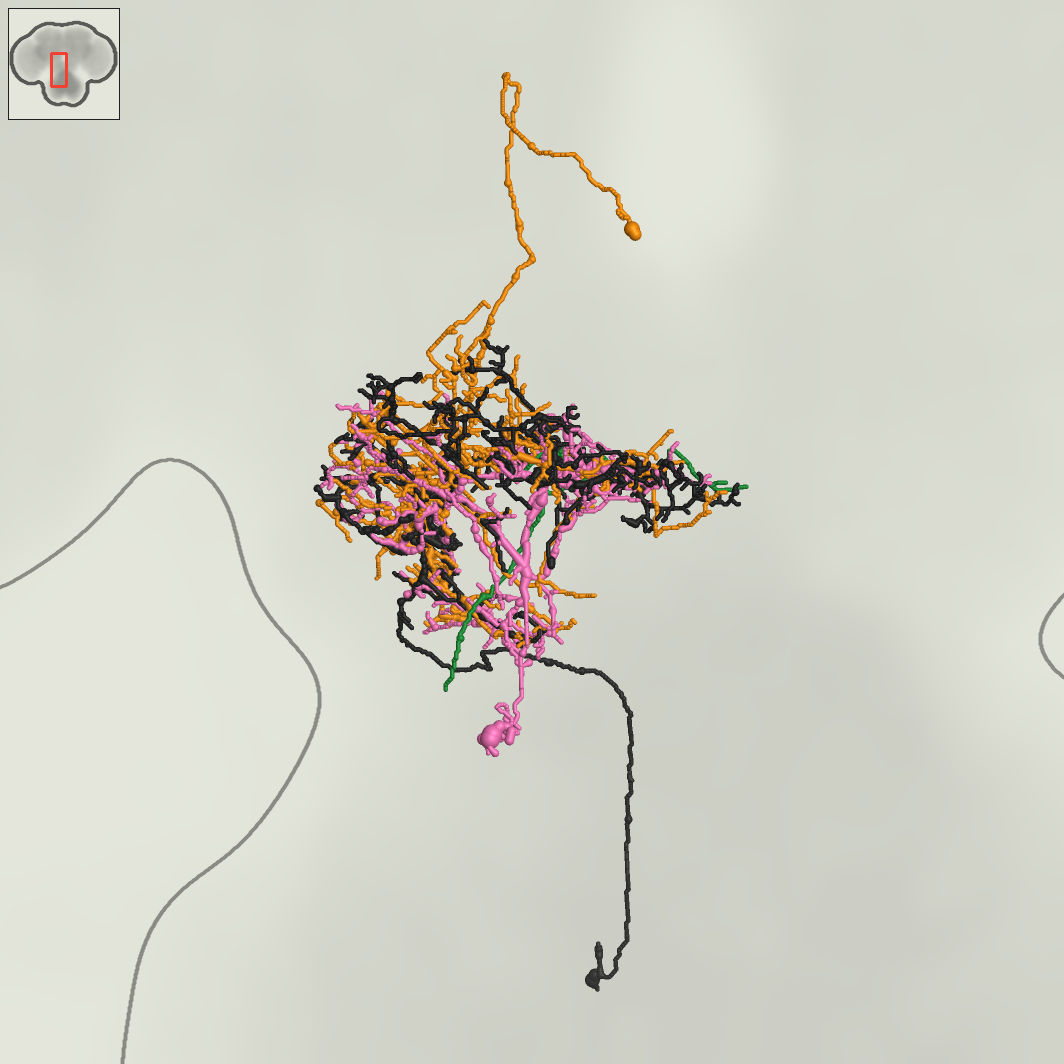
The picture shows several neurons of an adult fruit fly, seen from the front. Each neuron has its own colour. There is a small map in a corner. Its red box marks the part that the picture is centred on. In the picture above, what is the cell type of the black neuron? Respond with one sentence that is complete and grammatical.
As its cell type, this neuron has ANXXX462b.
